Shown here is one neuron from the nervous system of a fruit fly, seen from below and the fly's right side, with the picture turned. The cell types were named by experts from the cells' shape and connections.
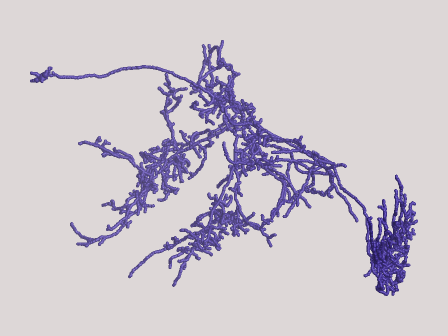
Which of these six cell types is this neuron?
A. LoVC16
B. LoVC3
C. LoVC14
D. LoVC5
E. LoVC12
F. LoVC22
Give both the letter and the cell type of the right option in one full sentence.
The neuron is of type LoVC3, and that type is option B.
